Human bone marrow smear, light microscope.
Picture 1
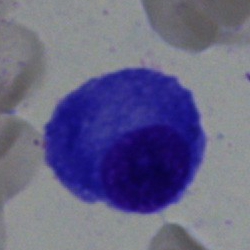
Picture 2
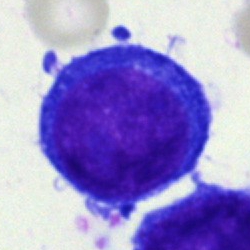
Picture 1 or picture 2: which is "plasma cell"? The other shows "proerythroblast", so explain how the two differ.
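So the plasma cell's the one in picture 1, and the proerythroblast's in picture 2. Both are round, though the plasma cell has a finely uneven, bumpy margin, and both have deep blue cytoplasm with no granules seen.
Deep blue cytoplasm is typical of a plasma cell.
Where they part is the amount of cytoplasm. In the plasma cell it's abundant and takes up more of the cell than the nucleus, while the proerythroblast has only a narrow rim around its nucleus. The plasma cell's nucleus sits off-centre toward the lower right.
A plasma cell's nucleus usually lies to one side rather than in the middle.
The chromatin differs too. It's dark and dense in the plasma cell, but finely textured without coarse clumps in the proerythroblast.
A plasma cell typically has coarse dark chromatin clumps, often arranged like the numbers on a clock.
And the proerythroblast has small rounded blebs sticking out from the top and upper left of its surface.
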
